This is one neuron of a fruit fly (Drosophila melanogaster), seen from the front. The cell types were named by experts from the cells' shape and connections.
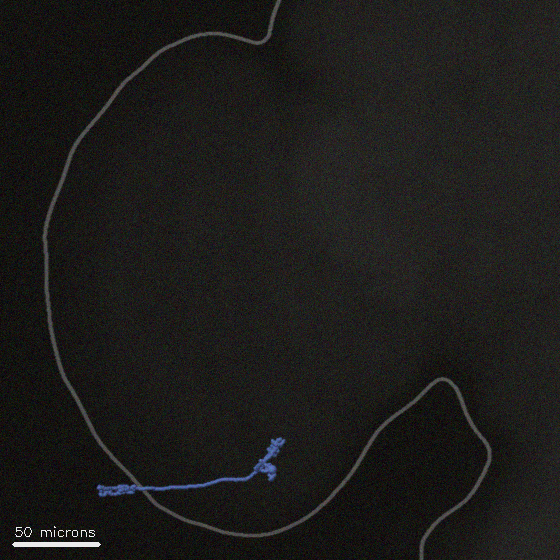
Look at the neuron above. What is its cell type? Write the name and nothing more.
T1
